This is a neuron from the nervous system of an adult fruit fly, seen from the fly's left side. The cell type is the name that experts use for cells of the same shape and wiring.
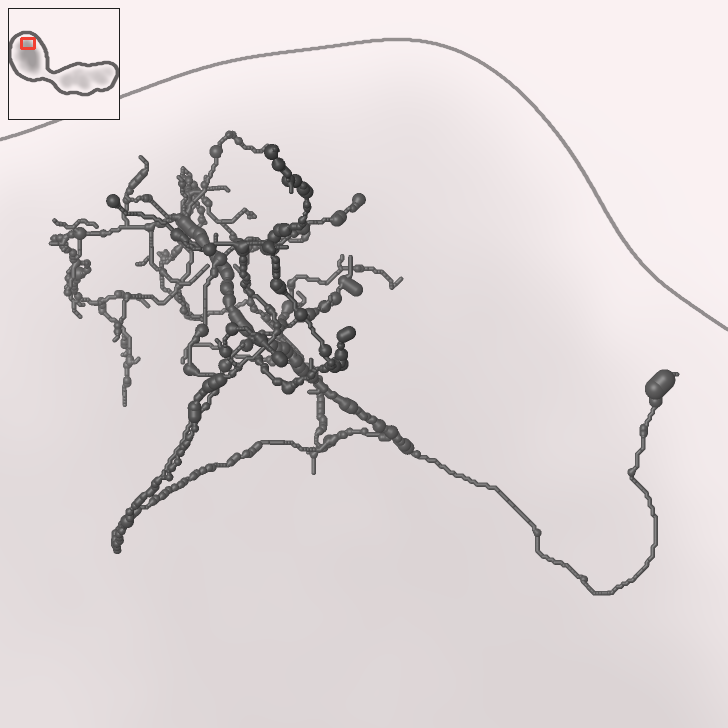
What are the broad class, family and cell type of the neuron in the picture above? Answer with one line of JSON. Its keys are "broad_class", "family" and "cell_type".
{"broad_class": "central-brain intrinsic neuron", "family": "hemilineage DM3_dorso_medial", "cell_type": "SMP509"}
